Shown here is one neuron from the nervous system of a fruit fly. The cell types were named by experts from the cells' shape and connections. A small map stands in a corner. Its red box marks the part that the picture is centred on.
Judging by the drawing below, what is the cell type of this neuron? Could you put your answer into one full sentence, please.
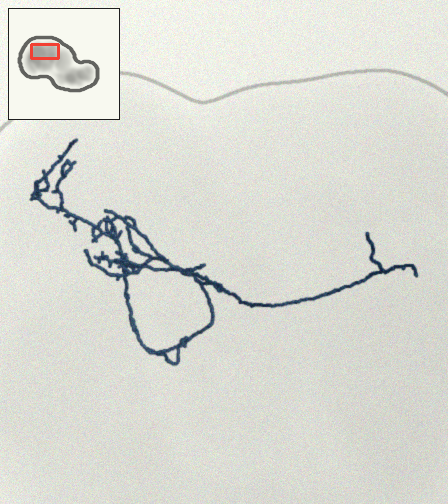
The single neuron here is of type CL283_b.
